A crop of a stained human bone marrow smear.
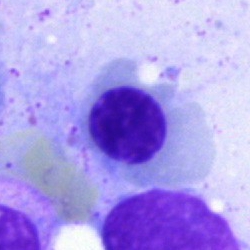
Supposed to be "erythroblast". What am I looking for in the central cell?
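For an erythroblast, the cytoplasm is the feature that goes with the name: it is pale grey-blue.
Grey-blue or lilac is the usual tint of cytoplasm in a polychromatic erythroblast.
The position of the nucleus fits less well, since it lies off-centre, toward the upper left of the cell.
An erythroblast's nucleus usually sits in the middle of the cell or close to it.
The chromatin is dense and dark purple, with slight mottling. The outline of the cell is irregular, with rounded bulges of cytoplasm around its edge.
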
